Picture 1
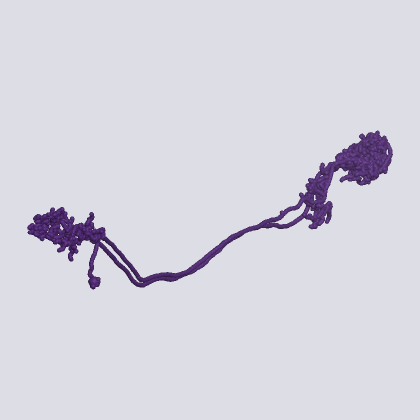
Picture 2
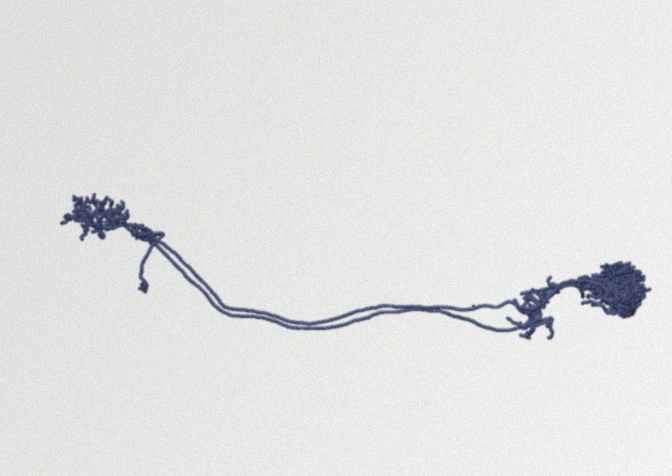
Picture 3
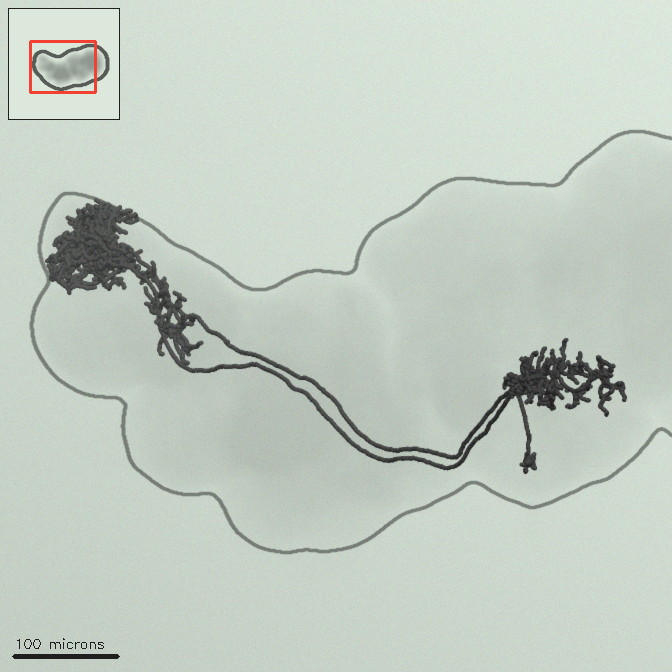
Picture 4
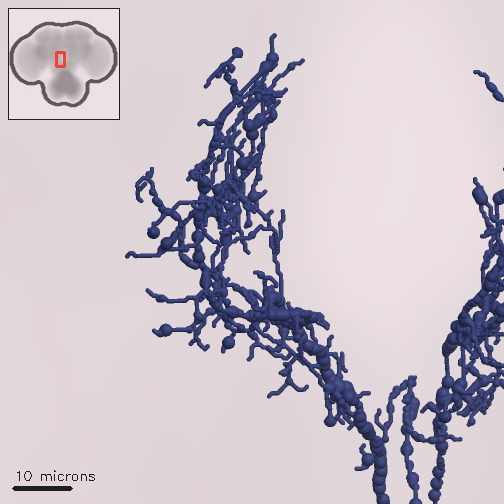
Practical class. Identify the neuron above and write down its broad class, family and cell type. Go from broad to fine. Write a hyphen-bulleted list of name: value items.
- broad class: descending neuron
- family: hemilineage LB0
- cell type: DNg66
